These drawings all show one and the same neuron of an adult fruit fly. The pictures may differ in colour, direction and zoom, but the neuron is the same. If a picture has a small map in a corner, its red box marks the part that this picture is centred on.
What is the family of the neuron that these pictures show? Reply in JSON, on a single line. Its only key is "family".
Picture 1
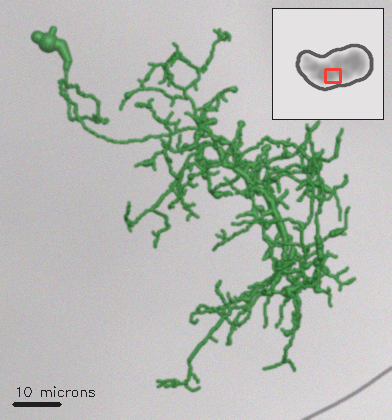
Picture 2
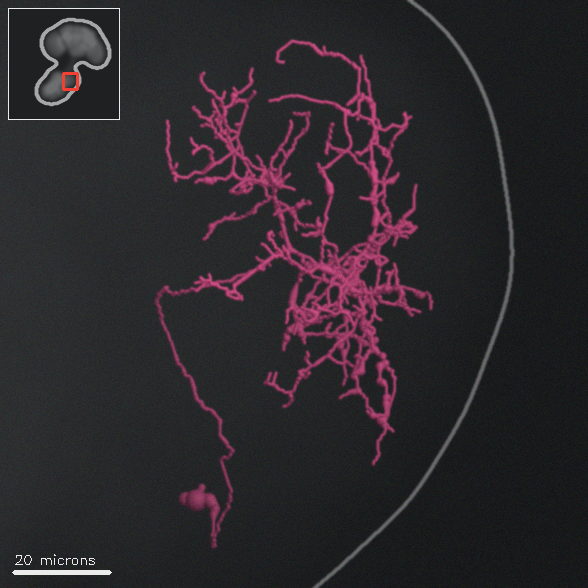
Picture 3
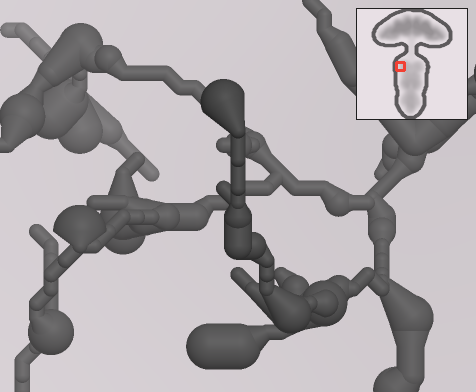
{"family": "hemilineage 21A"}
